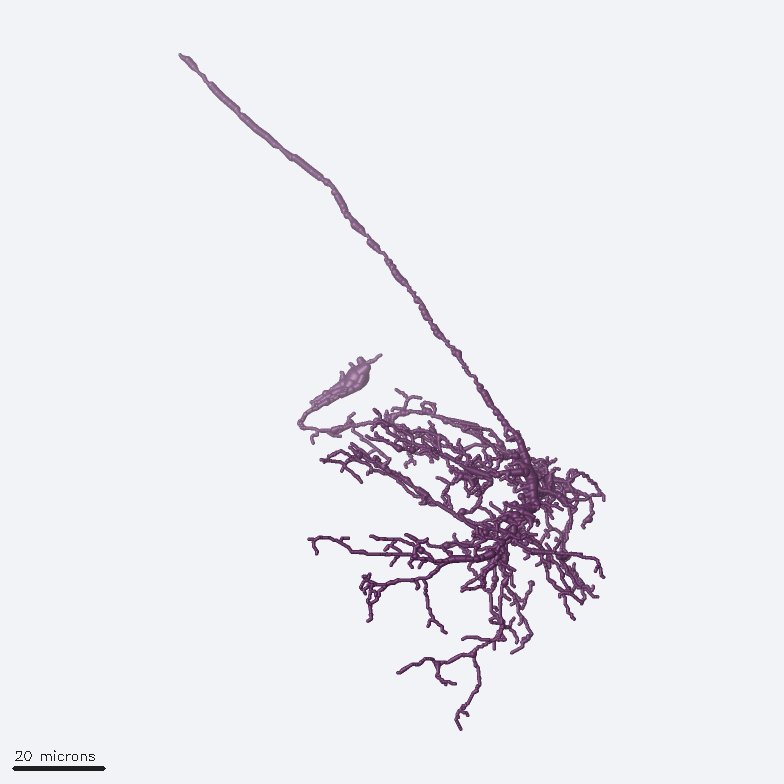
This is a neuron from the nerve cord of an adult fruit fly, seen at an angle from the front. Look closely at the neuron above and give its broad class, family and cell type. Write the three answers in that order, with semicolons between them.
motor neuron of the nerve cord; hemilineage 03B; MNad32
